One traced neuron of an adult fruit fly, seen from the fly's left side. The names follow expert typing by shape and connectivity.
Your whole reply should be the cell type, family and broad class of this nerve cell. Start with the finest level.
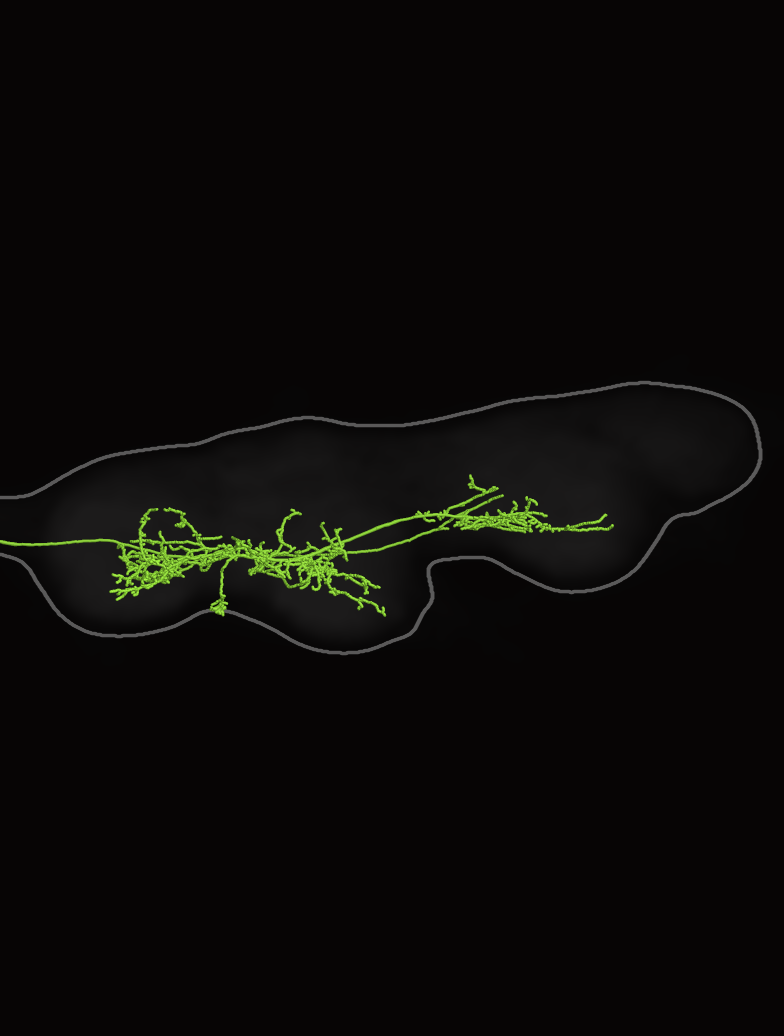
AN12B001; hemilineage 12B; ascending neuron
